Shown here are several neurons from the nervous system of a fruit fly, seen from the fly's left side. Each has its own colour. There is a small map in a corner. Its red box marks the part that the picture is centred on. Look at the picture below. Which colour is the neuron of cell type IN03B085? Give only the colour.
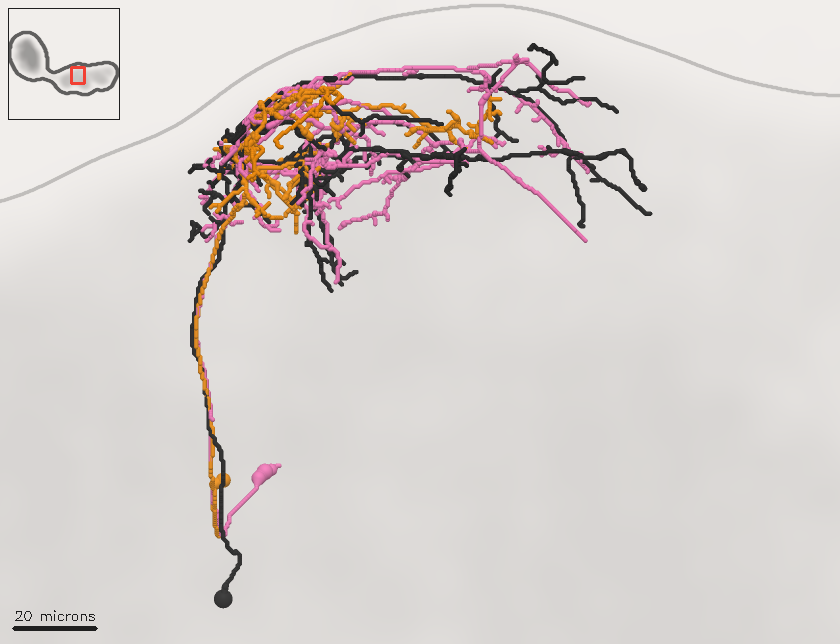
pink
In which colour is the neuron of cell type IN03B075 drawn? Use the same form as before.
black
